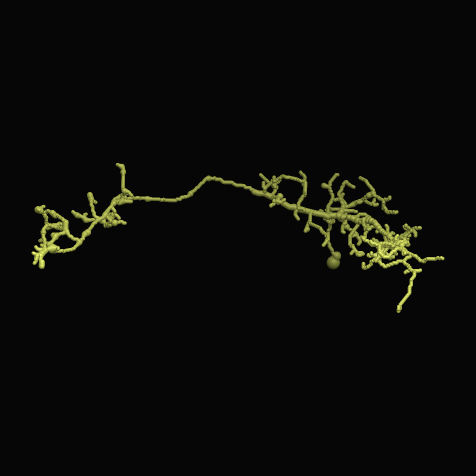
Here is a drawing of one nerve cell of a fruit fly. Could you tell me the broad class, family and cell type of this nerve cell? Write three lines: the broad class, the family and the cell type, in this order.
central-brain intrinsic neuron
hemilineage DM6_posterior
PS284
